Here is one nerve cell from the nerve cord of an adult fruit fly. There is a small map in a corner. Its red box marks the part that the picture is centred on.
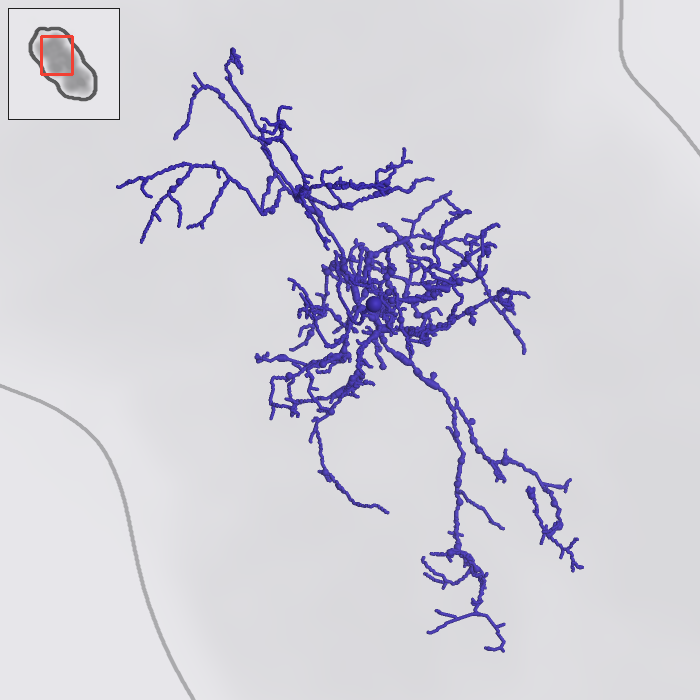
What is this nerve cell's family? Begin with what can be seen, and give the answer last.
The picture shows more than a hundred branch ends. In this view it is taller than it is wide. It is a nerve-cord intrinsic neuron. The family is hemilineage 00A.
